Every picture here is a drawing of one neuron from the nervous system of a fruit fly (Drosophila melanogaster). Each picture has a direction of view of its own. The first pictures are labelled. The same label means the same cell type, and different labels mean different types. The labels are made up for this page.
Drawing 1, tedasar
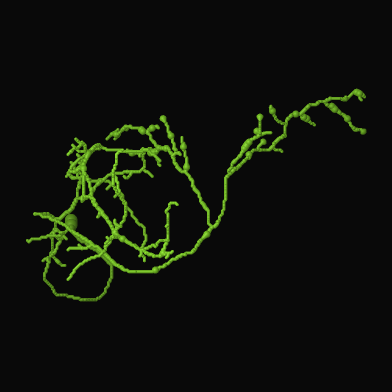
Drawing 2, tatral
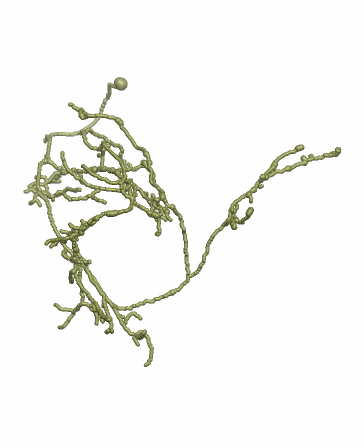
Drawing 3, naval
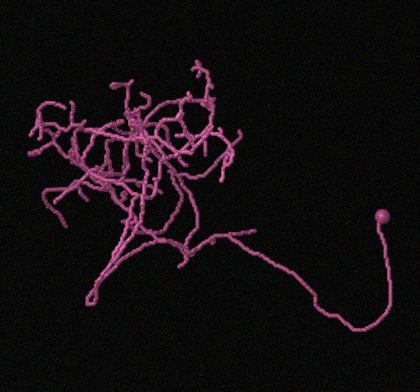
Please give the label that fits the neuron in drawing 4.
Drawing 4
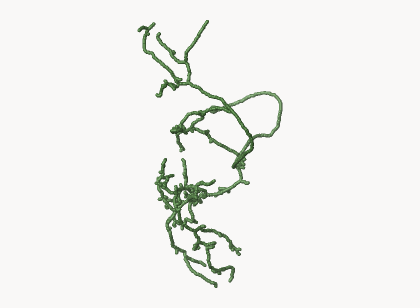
naval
